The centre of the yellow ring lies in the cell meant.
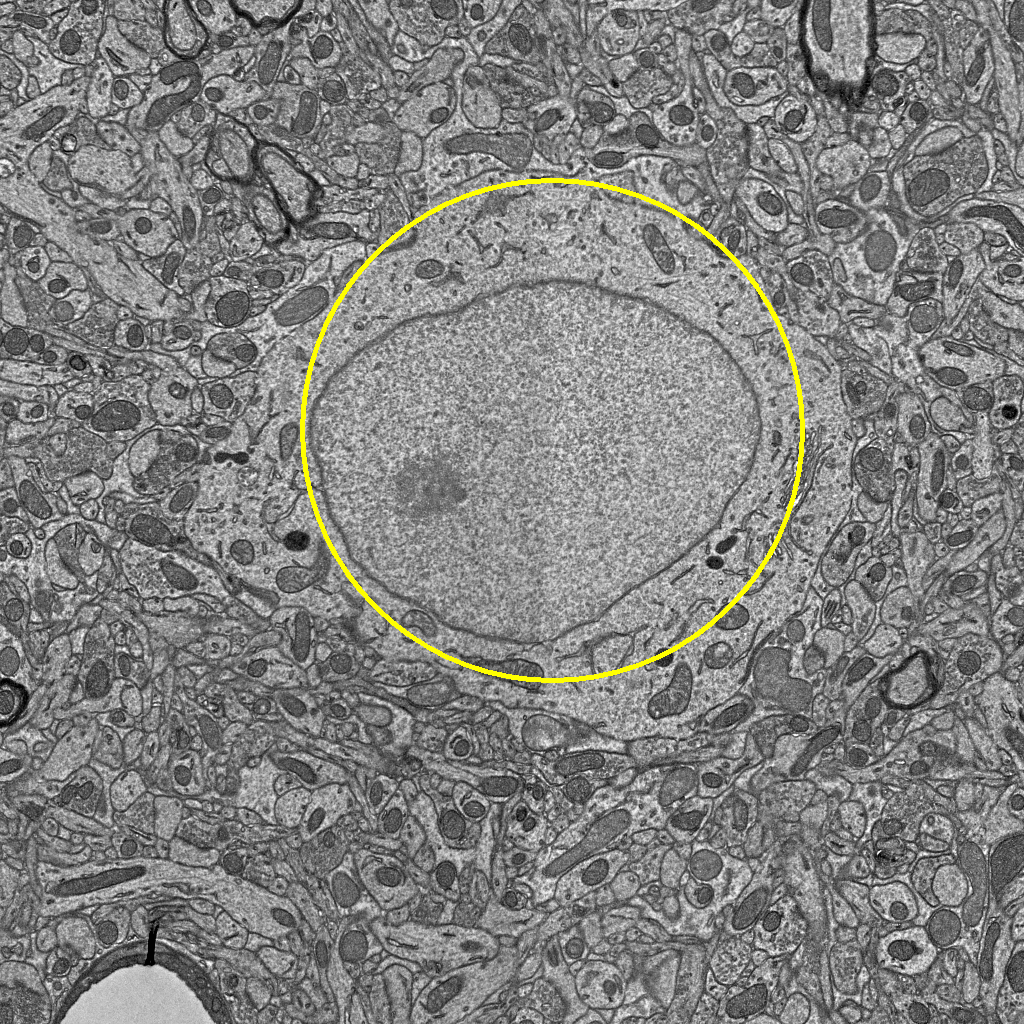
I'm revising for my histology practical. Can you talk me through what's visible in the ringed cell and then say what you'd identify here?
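Seen whole in this plane, the nucleus is a large oval, wider than it is tall. Its envelope is mostly smooth, bending only shallowly, with no deep folds. Pale, finely dispersed chromatin fills the whole nucleus. Beside its lower right, small very dark bodies lie in the cytoplasm. The cell is an excitatory neuron.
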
